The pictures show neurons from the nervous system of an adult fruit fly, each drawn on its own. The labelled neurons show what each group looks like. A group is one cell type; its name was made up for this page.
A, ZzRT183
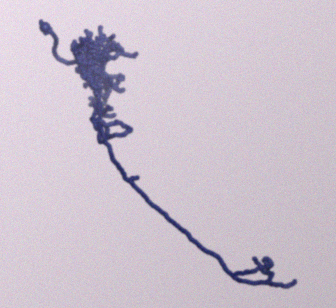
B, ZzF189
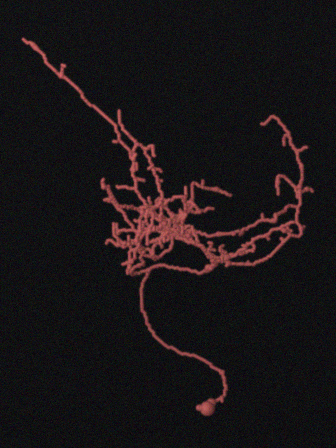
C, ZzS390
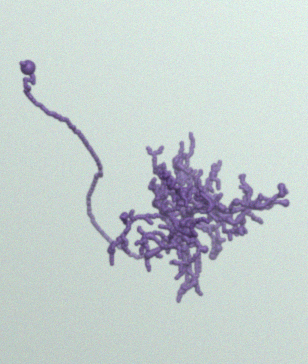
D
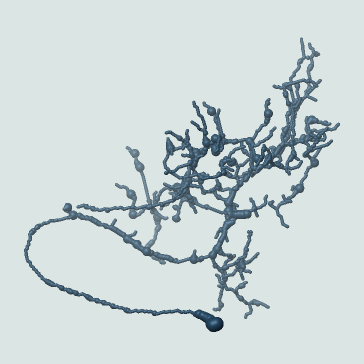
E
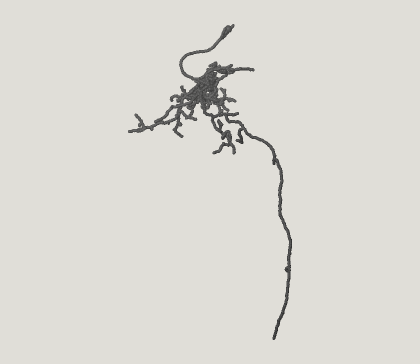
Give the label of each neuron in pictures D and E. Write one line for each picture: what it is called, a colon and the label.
D: ZzF189
E: ZzRT183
